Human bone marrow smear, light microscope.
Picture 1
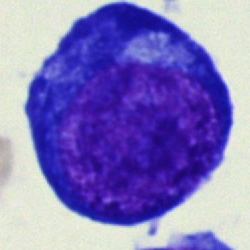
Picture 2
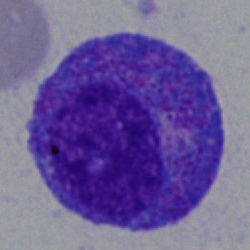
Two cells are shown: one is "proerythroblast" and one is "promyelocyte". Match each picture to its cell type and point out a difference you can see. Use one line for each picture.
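Picture 1 is a proerythroblast. No granules are seen in the cytoplasm.
Picture 2 is a promyelocyte. Many fine purple granules are scattered through the cytoplasm.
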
